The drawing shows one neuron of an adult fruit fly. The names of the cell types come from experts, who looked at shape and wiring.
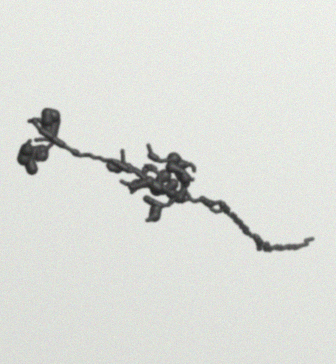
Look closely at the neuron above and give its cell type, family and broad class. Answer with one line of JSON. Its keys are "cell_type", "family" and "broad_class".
{"cell_type": "L5", "family": "L", "broad_class": "optic-lobe intrinsic neuron"}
